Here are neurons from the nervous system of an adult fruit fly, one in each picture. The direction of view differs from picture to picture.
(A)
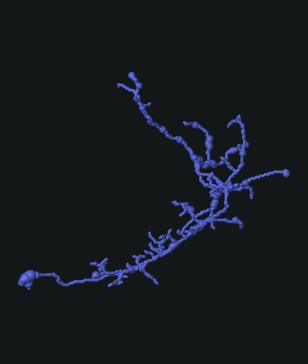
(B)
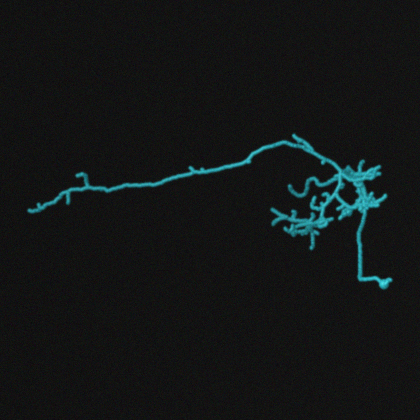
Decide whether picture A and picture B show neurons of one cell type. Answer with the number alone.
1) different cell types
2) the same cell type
1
